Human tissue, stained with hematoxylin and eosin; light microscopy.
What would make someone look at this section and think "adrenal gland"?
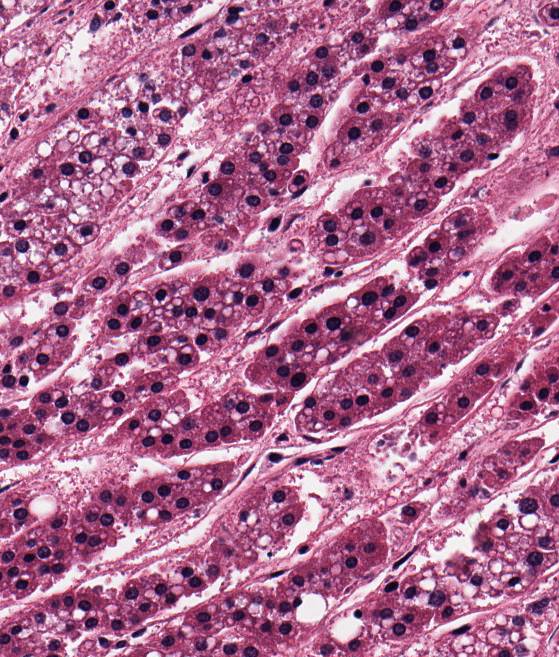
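This section is adrenal gland. Its cells are large and polygonal, with abundant pink cytoplasm. In many cells that cytoplasm holds numerous small, clear, round vacuoles. The nuclei are round and dark, mostly centrally placed, usually one to a cell. Across the field they are fairly uniform in size.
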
